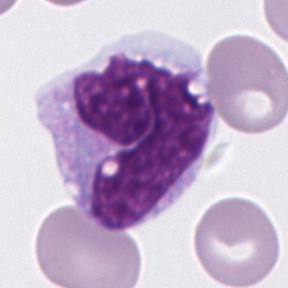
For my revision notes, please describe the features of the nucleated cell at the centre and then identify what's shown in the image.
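See how the outline is irregular, even a bit angular, rather than round. The cytoplasm's a pale grey-blue with no coarse granules in it. And there are several small clear vacuoles sitting over the nucleus. That one's a monocyte.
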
